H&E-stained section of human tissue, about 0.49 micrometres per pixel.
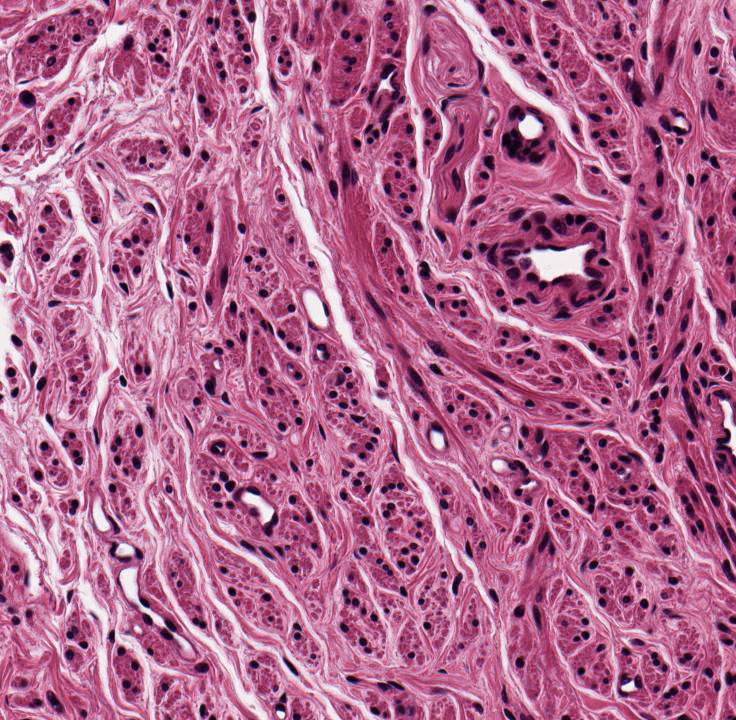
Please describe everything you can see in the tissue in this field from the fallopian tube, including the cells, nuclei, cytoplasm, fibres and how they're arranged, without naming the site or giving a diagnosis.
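Looking across the whole field, I can't find a single fat cell. Scattered among the bundles are a few small round empty spaces; one sits just left of the centre. Narrow white clefts split the tissue along the septa, and most of them run diagonally from upper left to lower right.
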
